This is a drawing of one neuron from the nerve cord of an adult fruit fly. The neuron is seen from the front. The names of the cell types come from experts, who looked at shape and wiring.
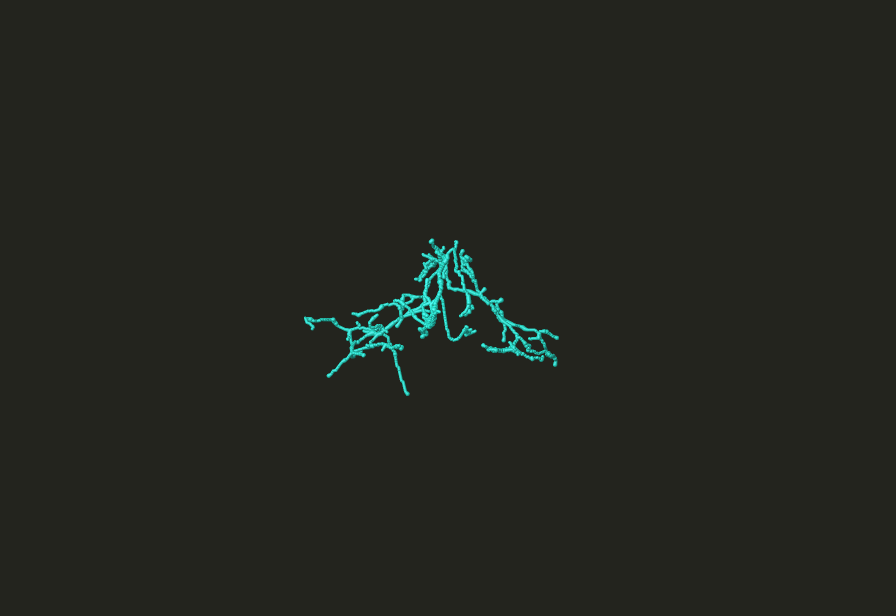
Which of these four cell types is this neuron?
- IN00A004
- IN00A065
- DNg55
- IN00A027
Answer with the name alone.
DNg55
